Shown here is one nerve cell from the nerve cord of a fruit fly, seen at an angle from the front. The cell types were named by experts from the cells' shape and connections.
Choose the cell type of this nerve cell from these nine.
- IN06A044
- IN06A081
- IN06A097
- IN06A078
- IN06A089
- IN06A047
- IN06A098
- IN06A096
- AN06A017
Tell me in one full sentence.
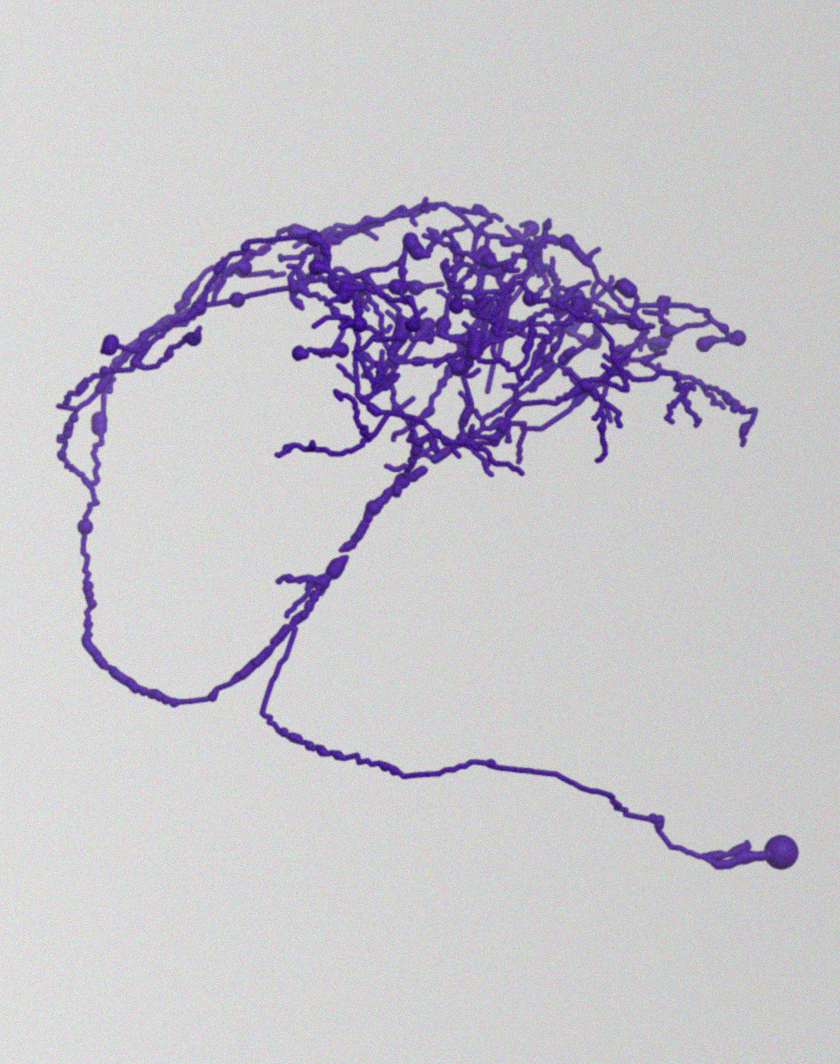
The cell type to which this nerve cell belongs is IN06A098.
